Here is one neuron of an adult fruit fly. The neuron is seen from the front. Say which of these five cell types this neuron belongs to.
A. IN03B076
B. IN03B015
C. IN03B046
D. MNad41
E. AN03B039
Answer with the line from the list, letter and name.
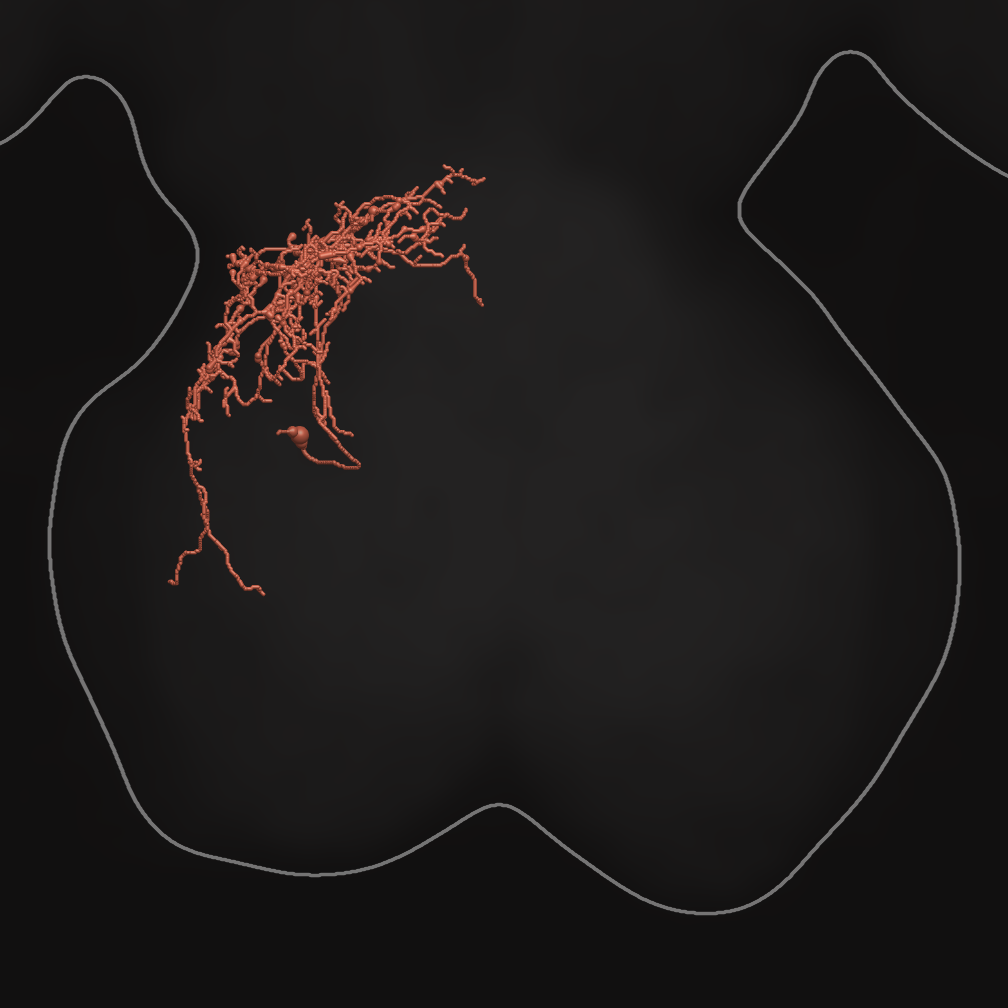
C. IN03B046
